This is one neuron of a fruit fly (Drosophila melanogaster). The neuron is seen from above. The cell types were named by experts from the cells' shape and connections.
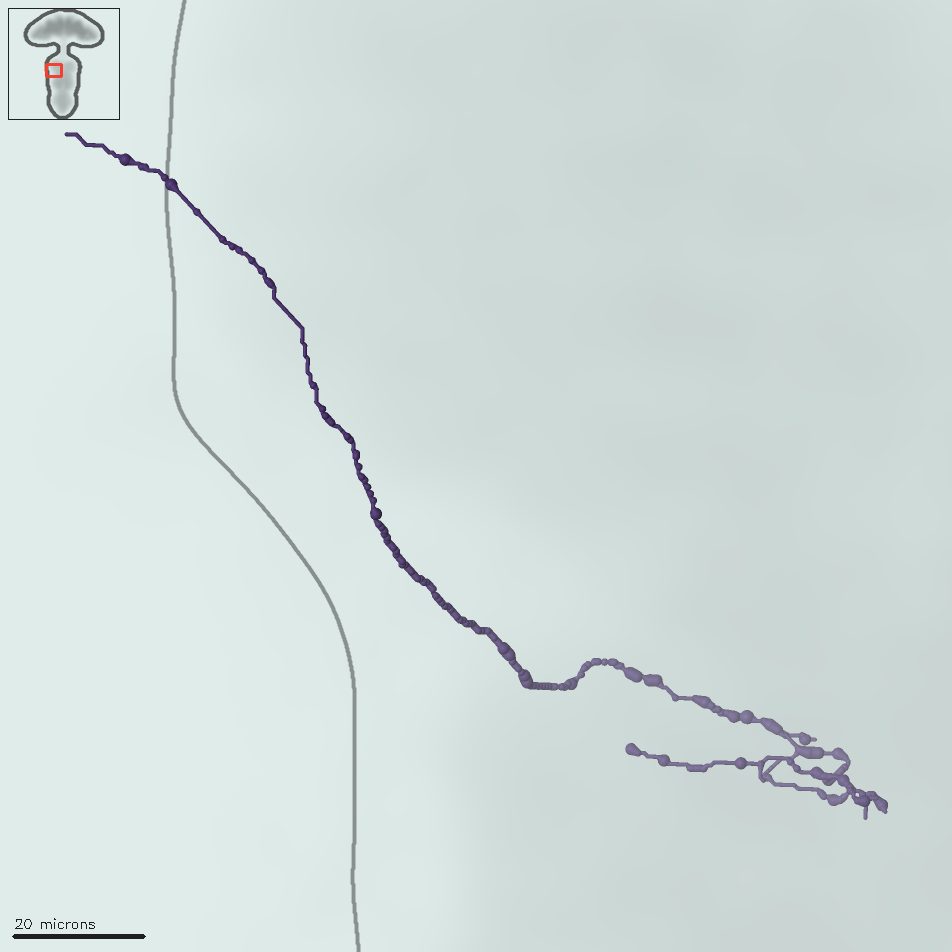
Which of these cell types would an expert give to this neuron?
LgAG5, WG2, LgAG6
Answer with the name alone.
WG2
